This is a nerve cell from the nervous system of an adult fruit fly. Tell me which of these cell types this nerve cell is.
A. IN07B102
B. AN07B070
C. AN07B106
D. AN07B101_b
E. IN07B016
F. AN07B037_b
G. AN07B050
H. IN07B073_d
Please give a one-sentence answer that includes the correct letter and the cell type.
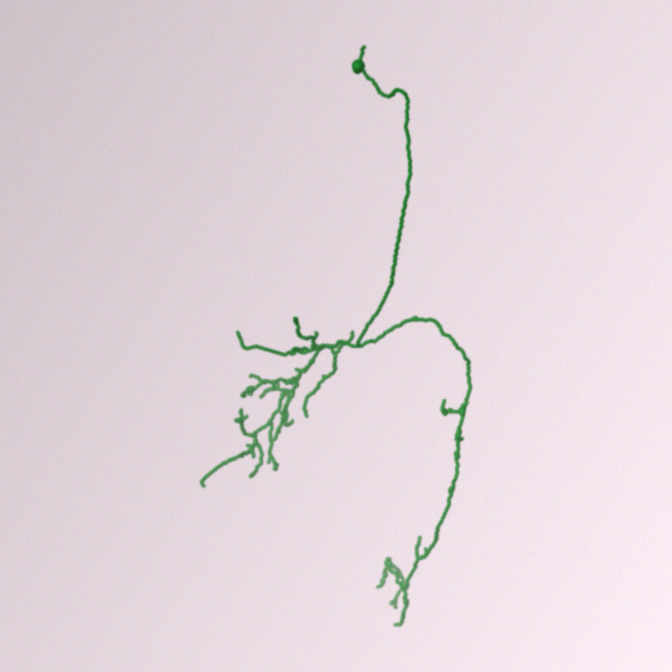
The nerve cell is sorted into cell type IN07B102, option A.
